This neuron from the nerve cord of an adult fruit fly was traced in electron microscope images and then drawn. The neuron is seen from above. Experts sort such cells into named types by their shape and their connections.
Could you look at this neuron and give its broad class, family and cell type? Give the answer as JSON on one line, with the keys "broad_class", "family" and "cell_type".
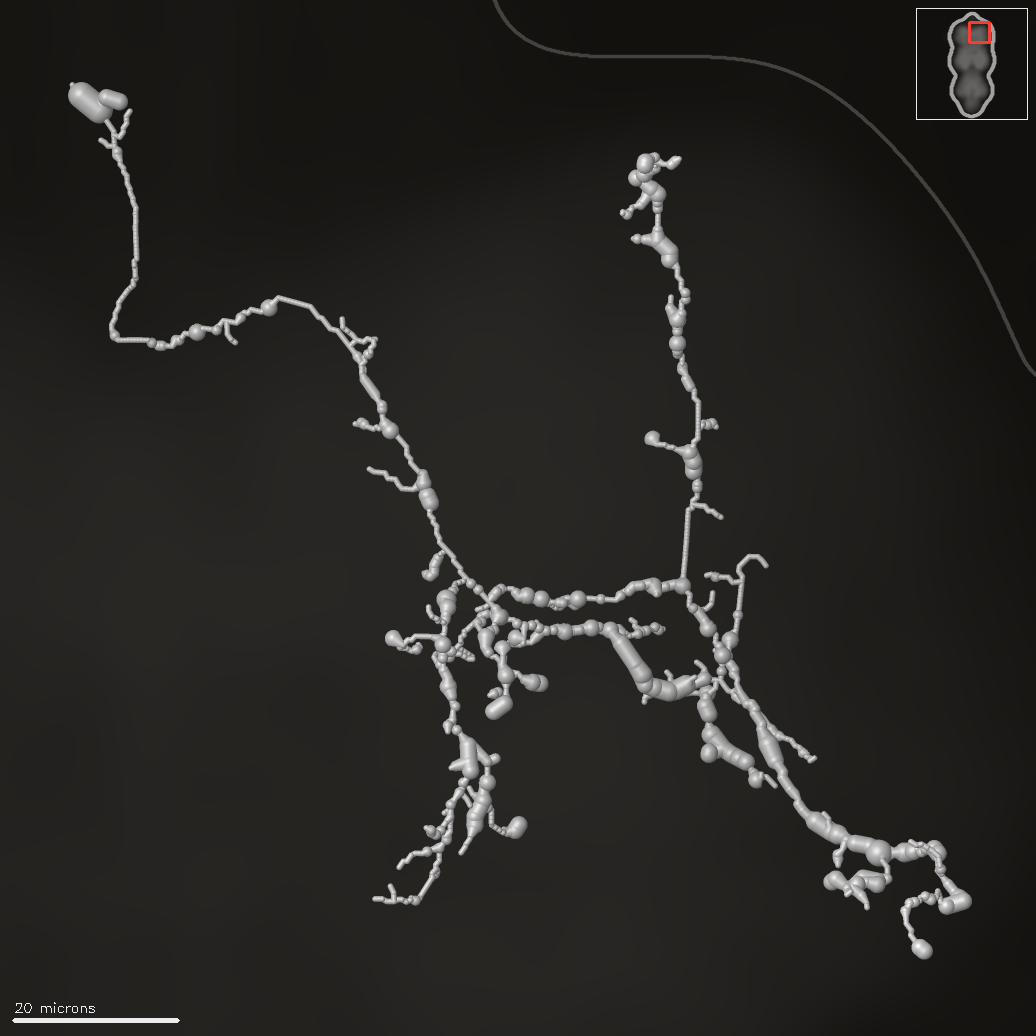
{"broad_class": "nerve-cord intrinsic neuron", "family": "hemilineage 14A", "cell_type": "IN14A038"}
